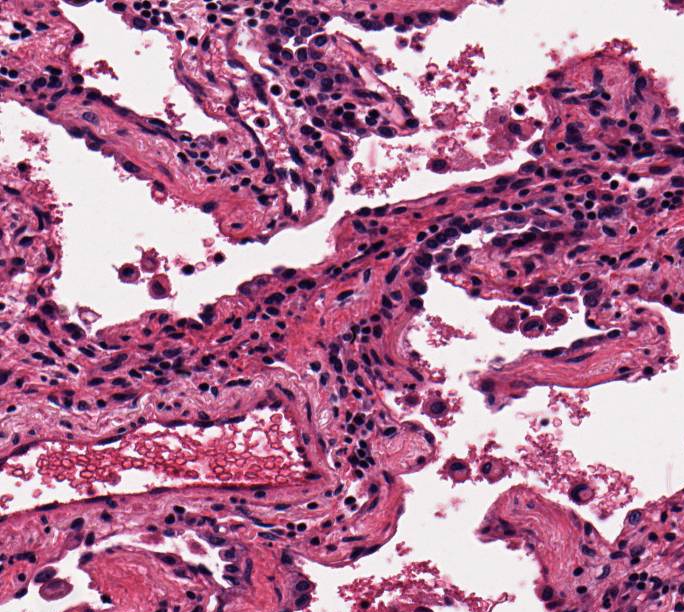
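Lung, haematoxylin and eosin. Many small, round, dark nuclei crowd the bands, most densely in the band crossing the centre of the field. Rounded single cells with pink cytoplasm and round nuclei lie free in the empty spaces, notably left of centre and at the right. At lower left, an elongated space is packed with red blood cells. No glands are present.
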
